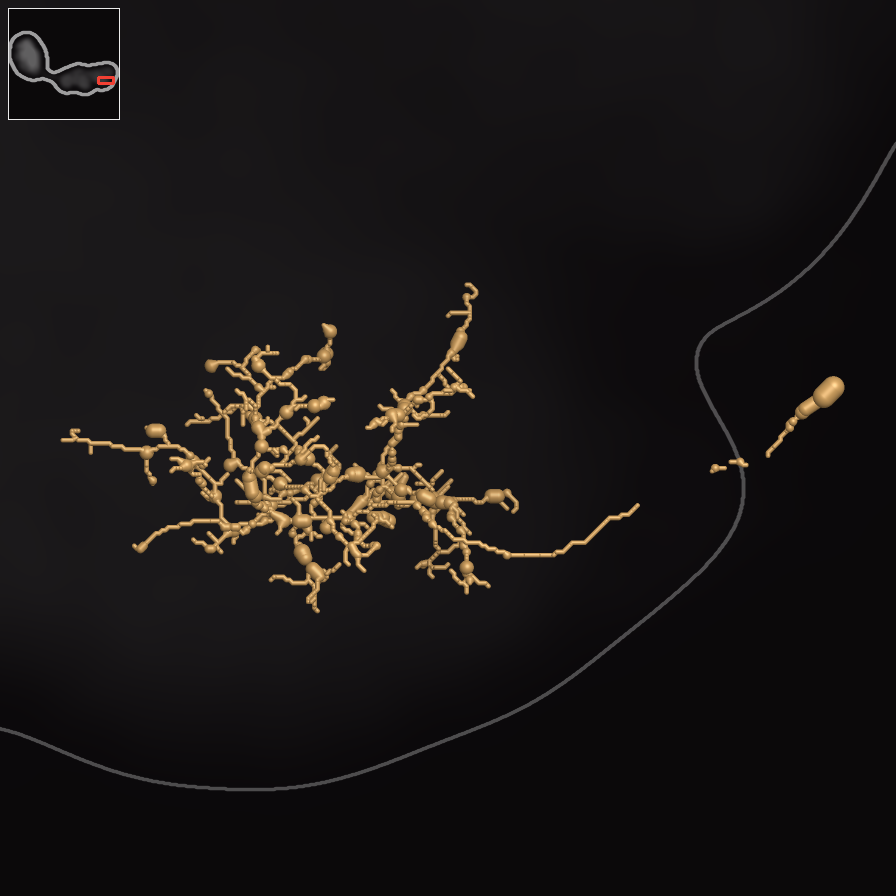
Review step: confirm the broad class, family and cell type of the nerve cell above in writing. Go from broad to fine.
nerve-cord intrinsic neuron; hemilineage 01B; IN01B059_b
